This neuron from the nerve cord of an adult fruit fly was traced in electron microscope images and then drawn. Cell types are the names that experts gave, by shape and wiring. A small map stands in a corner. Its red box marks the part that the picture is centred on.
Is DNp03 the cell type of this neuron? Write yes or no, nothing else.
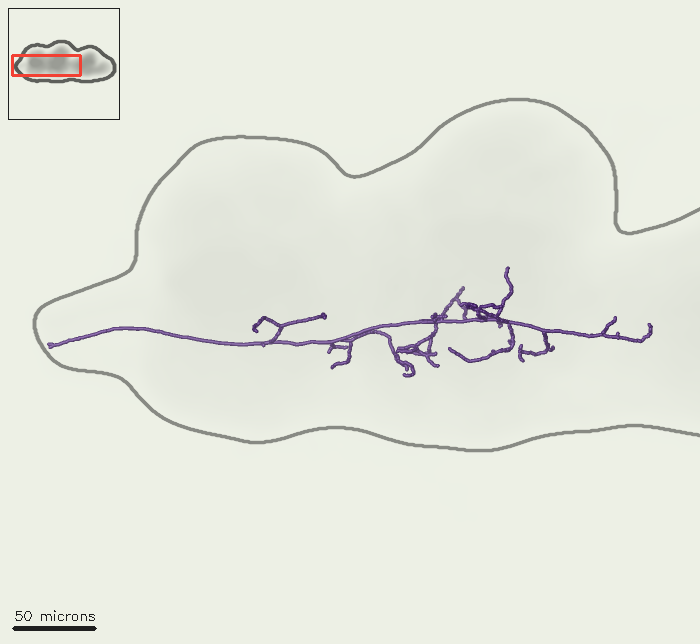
yes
